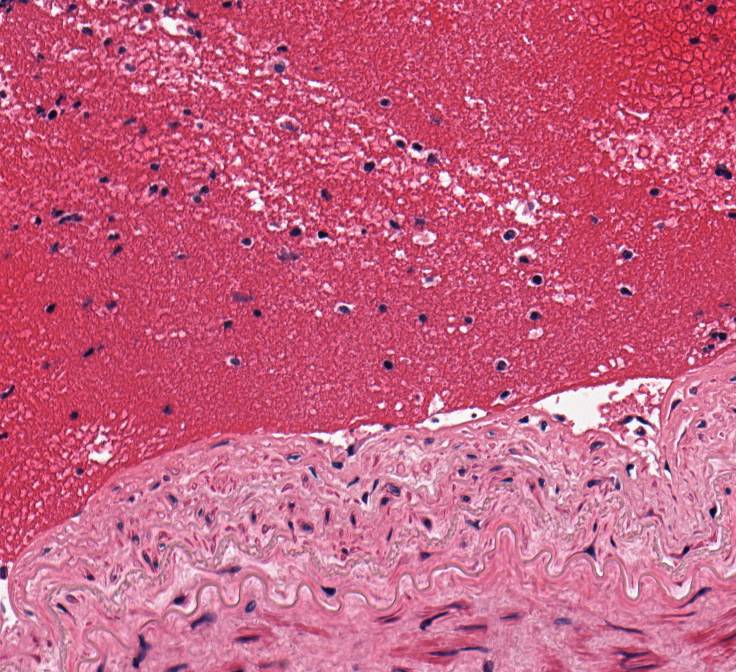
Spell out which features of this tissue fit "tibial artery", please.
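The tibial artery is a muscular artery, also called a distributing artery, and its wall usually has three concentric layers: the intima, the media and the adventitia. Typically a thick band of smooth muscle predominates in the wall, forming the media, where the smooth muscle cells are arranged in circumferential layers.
At the bottom edge of this tibial artery, smooth muscle cells have elongated nuclei aligned horizontally, which agrees with that layered arrangement of the media. Just above them, a thin, tightly wavy elastic lamina runs roughly horizontally across the lower part of the wall. Small dark round leukocyte nuclei are scattered singly through the red cell mass, and a paler, loosely packed streak with small clear spaces runs diagonally through the upper middle of the blood.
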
